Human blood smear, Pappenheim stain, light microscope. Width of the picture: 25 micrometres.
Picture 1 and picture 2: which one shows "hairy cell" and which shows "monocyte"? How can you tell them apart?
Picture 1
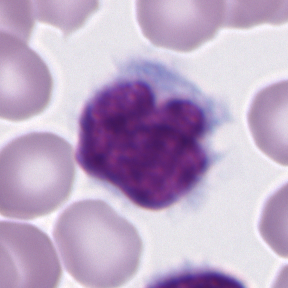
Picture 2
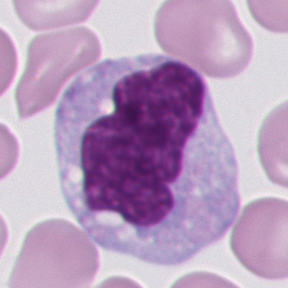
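The first picture is the hairy cell and the second is the monocyte. Start with the surface: the hairy cell has fine hair-like projections standing out at the top and right, and its outline is irregular rather than smoothly round. The monocyte, by comparison, has a smooth, roughly oval outline with no projections at all. In the hairy cell a notch at the top gives the nucleus a lobed outline, while the monocyte's nucleus is irregular and folded, with several indentations along its edge.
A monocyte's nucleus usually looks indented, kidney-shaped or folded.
The hairy cell's chromatin is coarse and clumped, darker patches between lighter ones, and the monocyte's dark purple chromatin is patchy too, with lighter and darker areas. Both cells have pale greyish blue cytoplasm. The monocyte's cytoplasm holds only fine, faint granules and a few small clear vacuoles, whereas no vacuoles are seen in the hairy cell.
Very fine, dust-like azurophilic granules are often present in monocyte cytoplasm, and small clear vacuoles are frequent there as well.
The hairy cell is about 13 micrometres across, and its nucleus, about 11 micrometres across, fills about 80% of the cell's area. The monocyte's nucleus measures about 15 by 10 micrometres.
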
